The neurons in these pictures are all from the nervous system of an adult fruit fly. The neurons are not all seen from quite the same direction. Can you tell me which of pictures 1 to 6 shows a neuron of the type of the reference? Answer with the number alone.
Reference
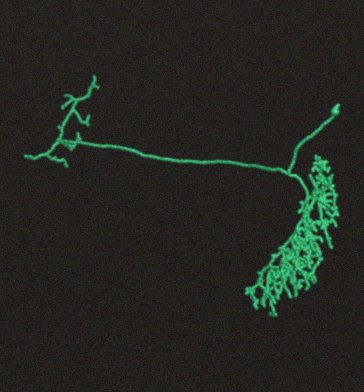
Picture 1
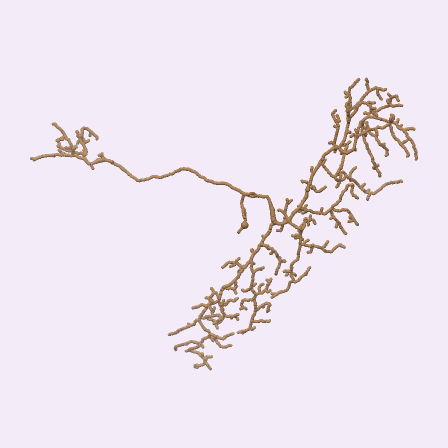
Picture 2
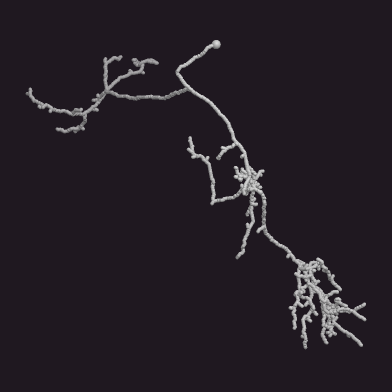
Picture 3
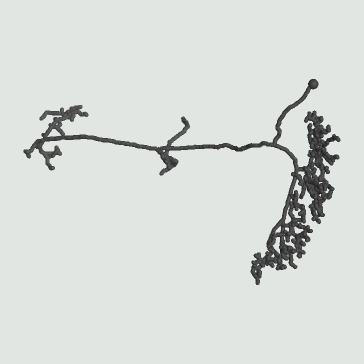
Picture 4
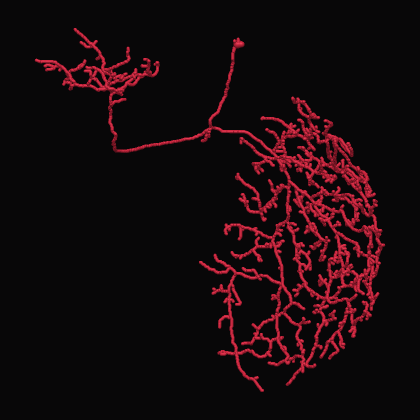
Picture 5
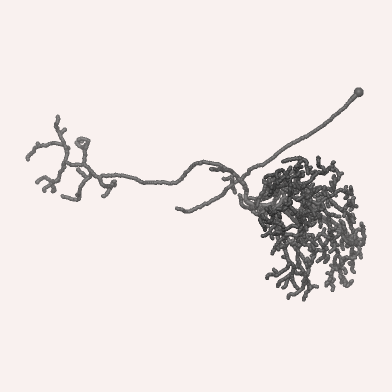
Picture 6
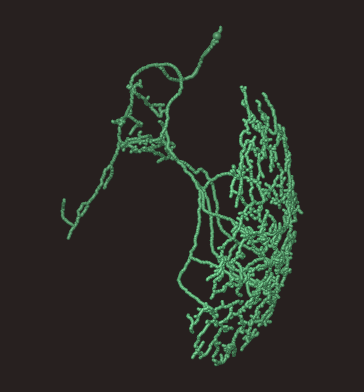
3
